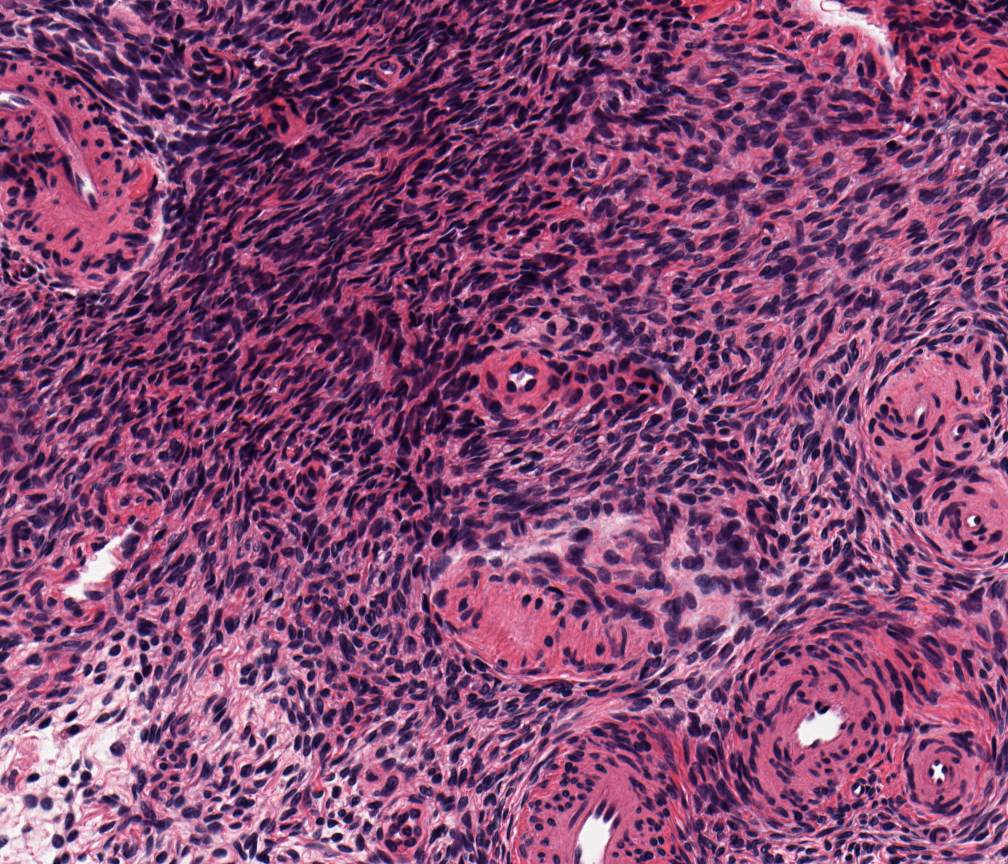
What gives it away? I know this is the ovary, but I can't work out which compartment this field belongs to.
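First, the part: ovarian cortex. Second, the cells: most of the field is one continuous, densely crowded sheet of them, with dark oval to spindle-shaped nuclei and scant cytoplasm.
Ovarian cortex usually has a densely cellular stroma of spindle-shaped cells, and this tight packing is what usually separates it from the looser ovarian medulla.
Third, the interruptions: scattered round pink whorled nests, most numerous along the right and lower edges. Last, glands: none lined by columnar cells appear anywhere.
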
